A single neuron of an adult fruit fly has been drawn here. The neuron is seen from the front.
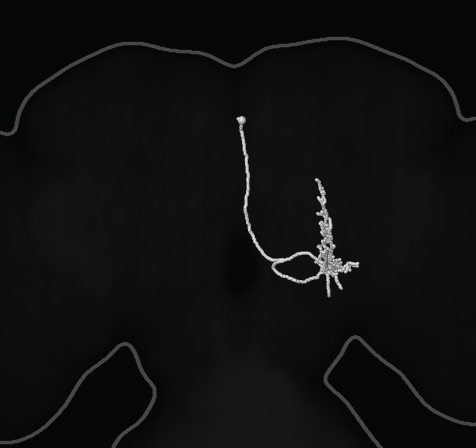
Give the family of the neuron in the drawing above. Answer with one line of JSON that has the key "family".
{"family": "hemilineage DM1_antero_ventral"}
